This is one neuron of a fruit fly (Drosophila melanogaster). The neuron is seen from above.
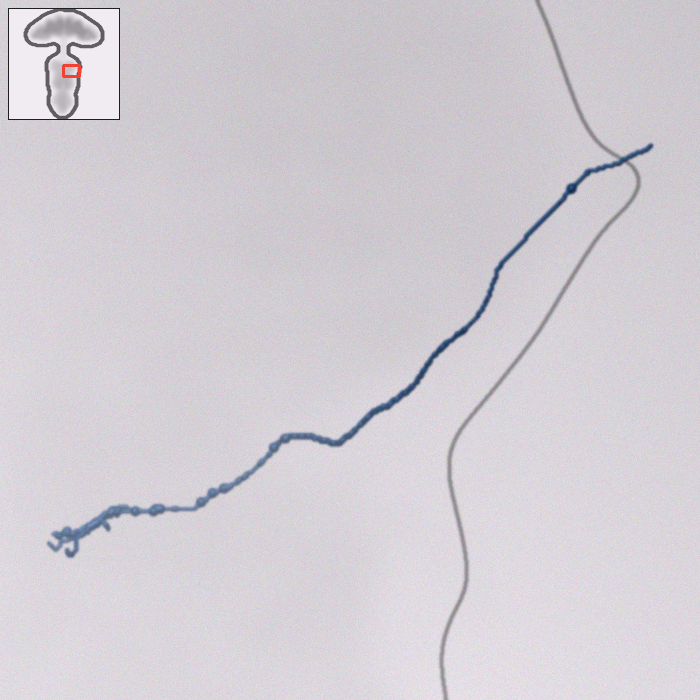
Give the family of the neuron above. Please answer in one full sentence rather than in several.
The family classification of the neuron is class gustatory.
